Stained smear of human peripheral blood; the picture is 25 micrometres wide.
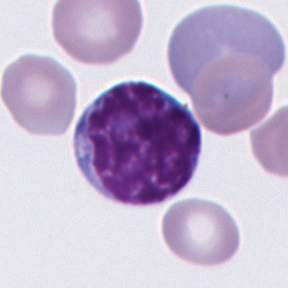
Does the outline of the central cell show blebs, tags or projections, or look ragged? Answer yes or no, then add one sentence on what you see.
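No. The outline of the cell is round and smooth.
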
